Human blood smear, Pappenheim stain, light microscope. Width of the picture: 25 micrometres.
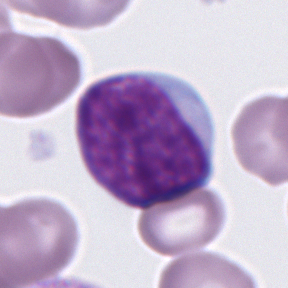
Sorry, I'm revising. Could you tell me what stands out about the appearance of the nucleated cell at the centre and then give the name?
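An oval nucleus lies off-centre, towards the lower left of the cell, and fills about 80% of the cell's area. The cell outline is smooth and unbroken. Cytoplasm forms a narrow crescent along the upper right side of the cell, and no vacuoles are visible in it. The cell is a myeloblast.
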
